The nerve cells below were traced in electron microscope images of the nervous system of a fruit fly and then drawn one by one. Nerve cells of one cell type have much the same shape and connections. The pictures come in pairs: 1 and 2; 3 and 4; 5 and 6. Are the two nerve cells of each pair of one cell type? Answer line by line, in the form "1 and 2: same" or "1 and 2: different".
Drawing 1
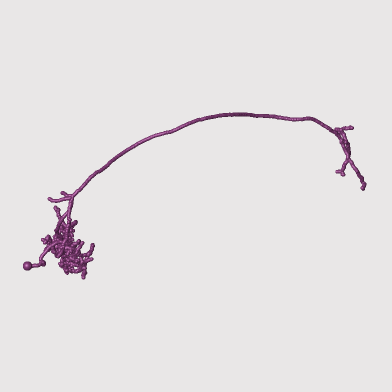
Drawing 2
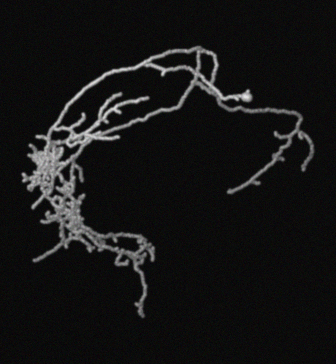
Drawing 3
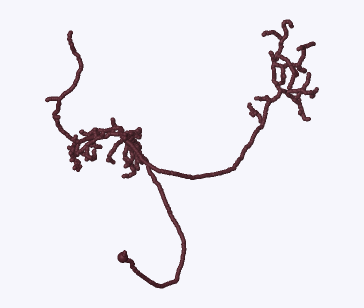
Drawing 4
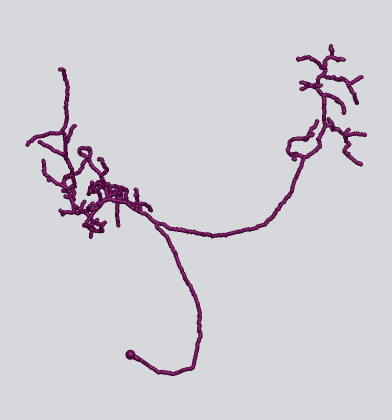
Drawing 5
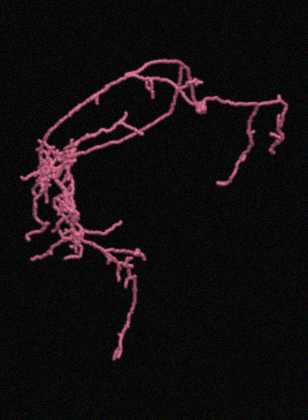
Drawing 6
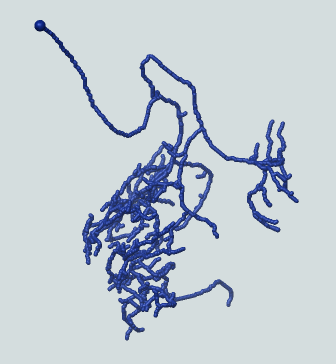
1 and 2: different
3 and 4: same
5 and 6: different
